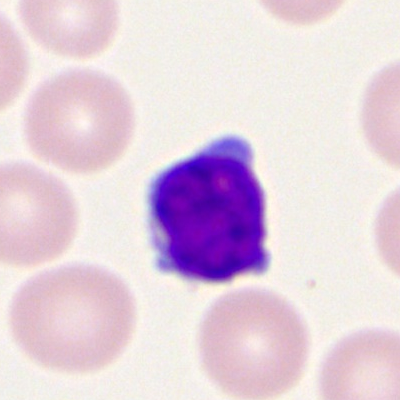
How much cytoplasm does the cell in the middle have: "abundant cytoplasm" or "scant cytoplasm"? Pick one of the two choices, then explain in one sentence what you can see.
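Scant cytoplasm. The cytoplasm is only a scant rim around the nucleus.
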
